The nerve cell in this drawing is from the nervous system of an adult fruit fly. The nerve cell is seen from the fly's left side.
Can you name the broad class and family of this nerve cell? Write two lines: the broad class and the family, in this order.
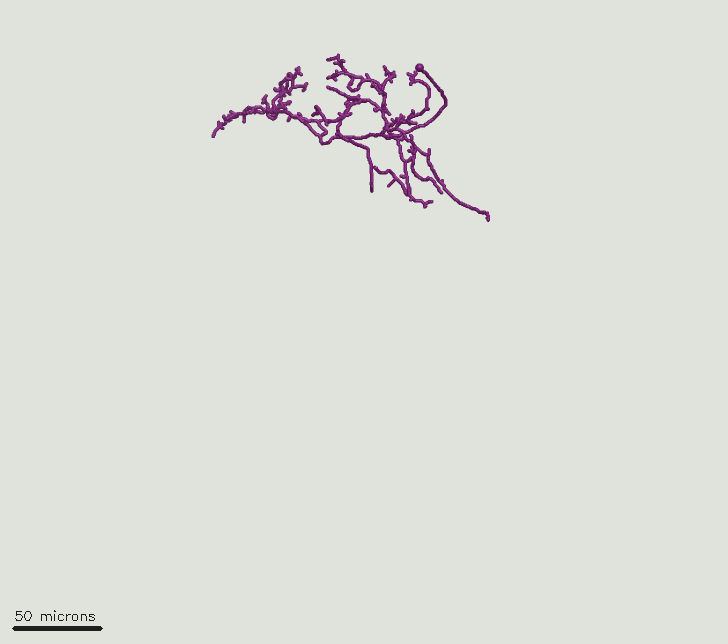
central-brain intrinsic neuron
hemilineage VLPd&p1_posterior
